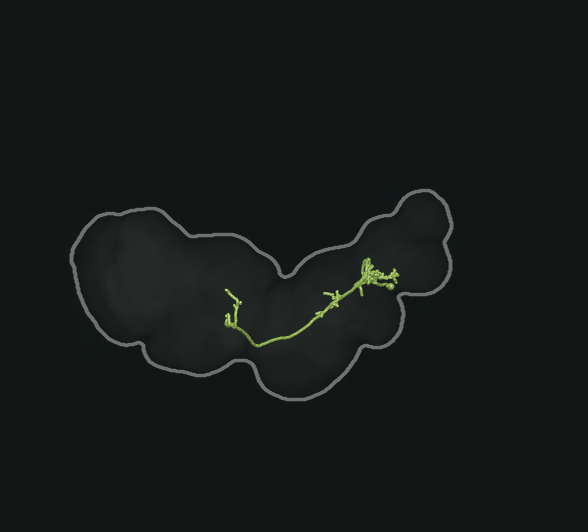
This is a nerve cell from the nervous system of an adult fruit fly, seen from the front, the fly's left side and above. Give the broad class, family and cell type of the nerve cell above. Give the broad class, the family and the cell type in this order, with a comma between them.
ascending neuron, hemilineage 02A, AN02A022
